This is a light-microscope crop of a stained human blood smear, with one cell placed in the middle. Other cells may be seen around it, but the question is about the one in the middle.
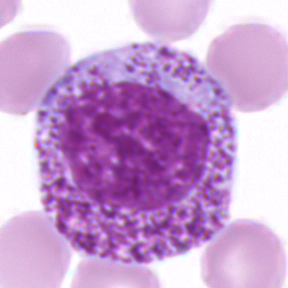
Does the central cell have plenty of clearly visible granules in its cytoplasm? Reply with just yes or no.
Yes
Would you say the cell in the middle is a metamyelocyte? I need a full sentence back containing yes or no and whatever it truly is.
No, the central cell is classed as a myelocyte, not a metamyelocyte.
